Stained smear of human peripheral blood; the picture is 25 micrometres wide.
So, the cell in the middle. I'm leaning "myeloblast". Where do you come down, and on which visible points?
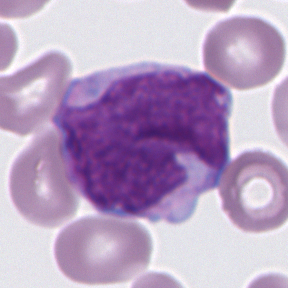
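Taking the nucleolus first: no distinct nucleolus is visible.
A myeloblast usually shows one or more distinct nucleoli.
This counts against myeloblast. The cytoplasm contains no coarse granules.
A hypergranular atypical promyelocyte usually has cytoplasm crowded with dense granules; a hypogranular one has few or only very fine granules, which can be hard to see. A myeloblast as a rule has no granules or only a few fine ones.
The lack of coarse granules thus fits myeloblast and the hypogranular form alike, but not the hypergranular form. Also seen, and favouring neither name: an irregular outline with small bumps along the lower edge, a pale notch of cytoplasm cutting into the nucleus from the lower right, and pale greyish-blue cytoplasm mainly at the upper left and lower right. The cell is about 16 micrometres across; the nucleus, about 15 by 12 micrometres, fills about 70% of its area. The cell is an atypical promyelocyte, not a myeloblast.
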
